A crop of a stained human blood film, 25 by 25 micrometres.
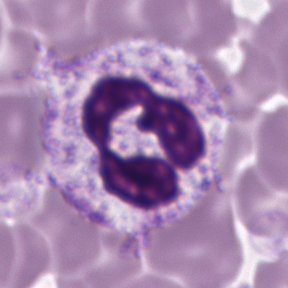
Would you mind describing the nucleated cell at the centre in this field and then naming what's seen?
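First, the outline is roughly round. Second, the nucleus is split into lobes joined in a curved, horseshoe-like chain around a pale centre. Third, the cytoplasm is plentiful and pale pinkish-lilac, and its granules leave the nuclear outline unobscured. Finally, this is a segmented neutrophil.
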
